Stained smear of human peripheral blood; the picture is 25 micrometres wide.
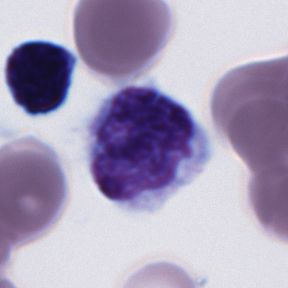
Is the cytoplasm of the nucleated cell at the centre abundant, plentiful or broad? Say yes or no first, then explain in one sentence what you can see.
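No. The nucleus fills most of the cell.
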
